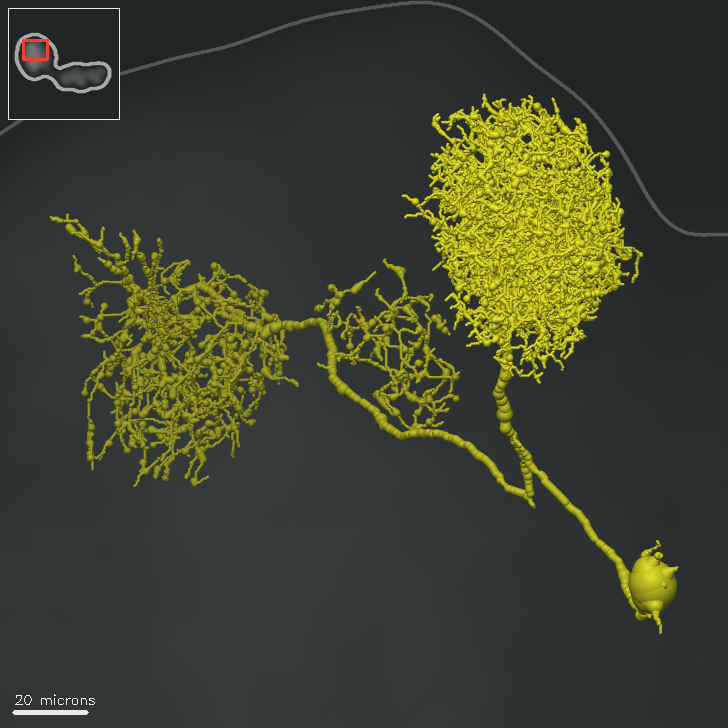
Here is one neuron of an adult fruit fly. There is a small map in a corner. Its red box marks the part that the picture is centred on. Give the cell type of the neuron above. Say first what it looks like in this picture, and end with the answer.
The cell body is at the lower right of the picture. By the scale bar it is about 170 microns wide in this view. The picture shows more than a hundred branch ends. This is a central-brain intrinsic neuron. It is of cell type LHPV12a1.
